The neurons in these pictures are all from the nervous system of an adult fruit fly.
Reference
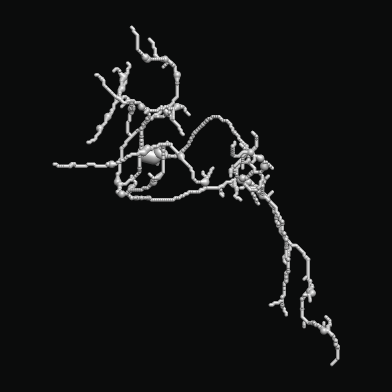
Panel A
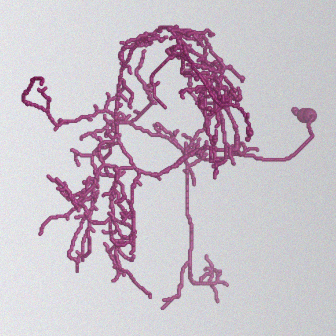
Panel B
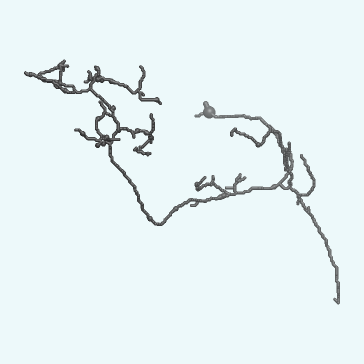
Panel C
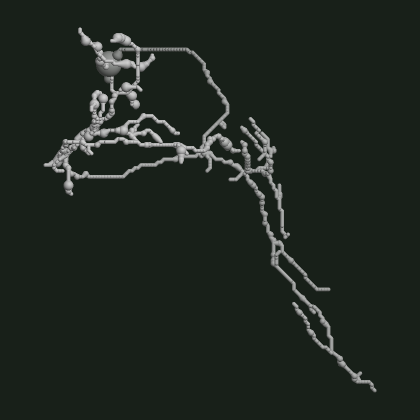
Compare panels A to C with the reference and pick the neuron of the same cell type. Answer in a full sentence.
Panel C is of the same cell type.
